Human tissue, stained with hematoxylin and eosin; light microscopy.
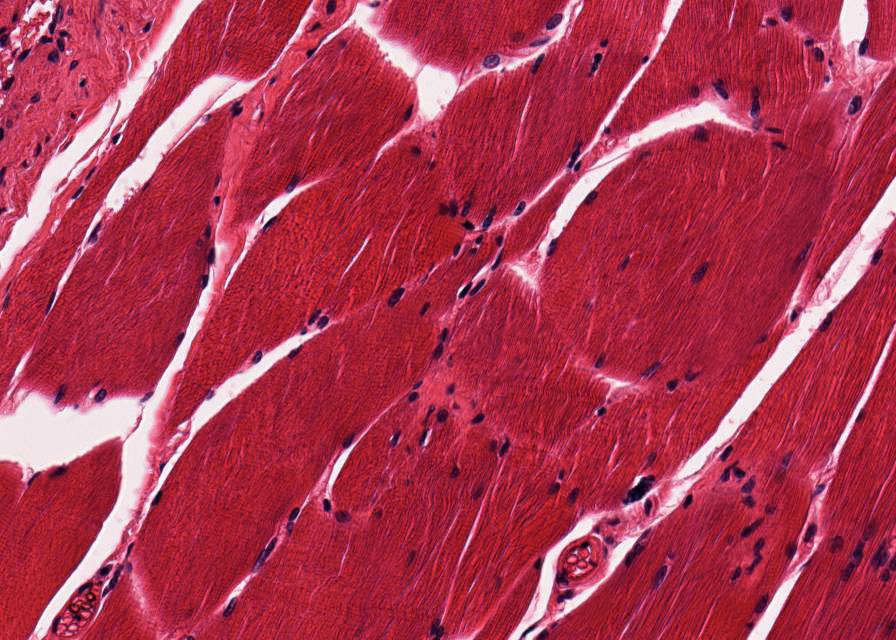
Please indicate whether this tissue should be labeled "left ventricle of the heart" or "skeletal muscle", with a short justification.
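Skeletal muscle is what you have here. Look at where the nuclei sit: they are dark, elongated and lie at the edges of the fibres, not in their centres.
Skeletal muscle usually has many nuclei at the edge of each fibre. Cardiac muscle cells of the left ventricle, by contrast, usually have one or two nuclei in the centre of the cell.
You can also see fine transverse cross-striations across the fibres, and the cytoplasm stains a deep red-pink with eosin. In the top left corner is paler, looser connective tissue with scattered nuclei.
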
